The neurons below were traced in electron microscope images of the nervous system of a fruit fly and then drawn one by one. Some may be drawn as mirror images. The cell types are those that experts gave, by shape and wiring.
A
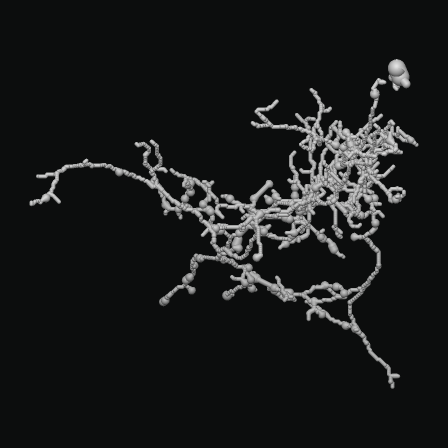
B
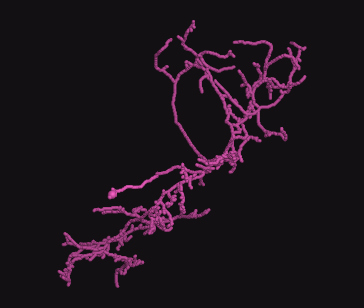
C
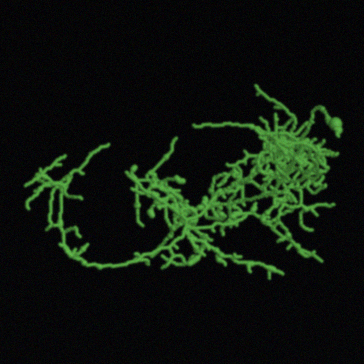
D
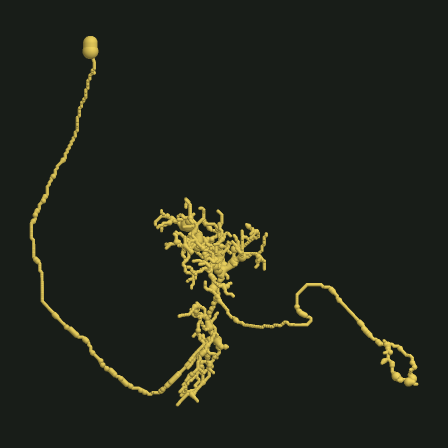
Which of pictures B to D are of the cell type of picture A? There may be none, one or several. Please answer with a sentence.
Picture C is of the same cell type.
